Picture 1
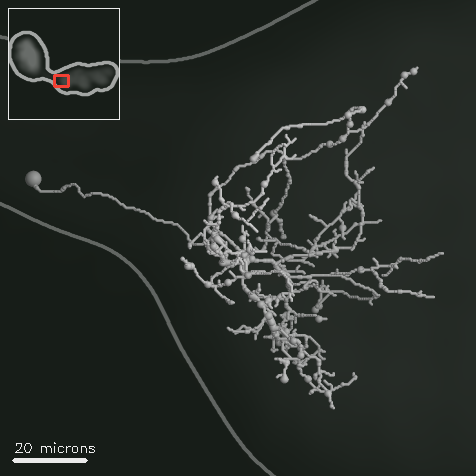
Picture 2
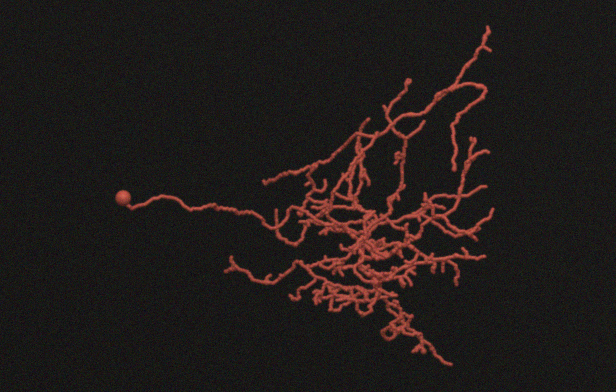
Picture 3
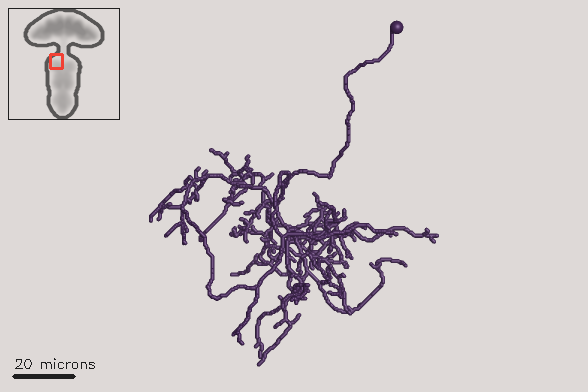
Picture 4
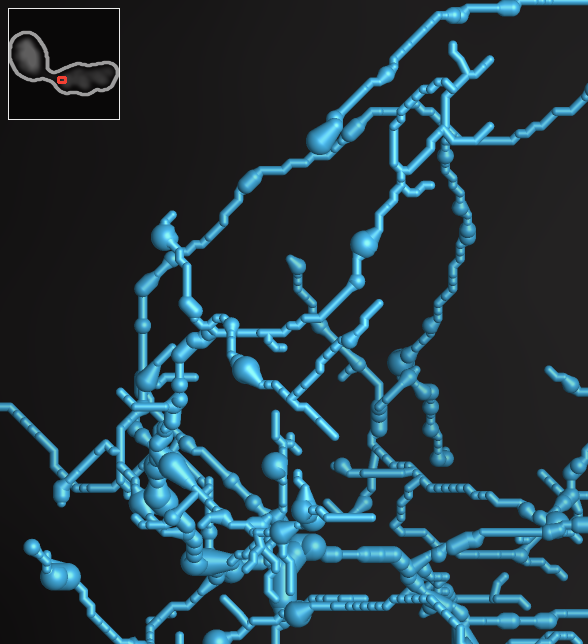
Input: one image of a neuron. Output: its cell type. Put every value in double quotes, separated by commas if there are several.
"IN16B080"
